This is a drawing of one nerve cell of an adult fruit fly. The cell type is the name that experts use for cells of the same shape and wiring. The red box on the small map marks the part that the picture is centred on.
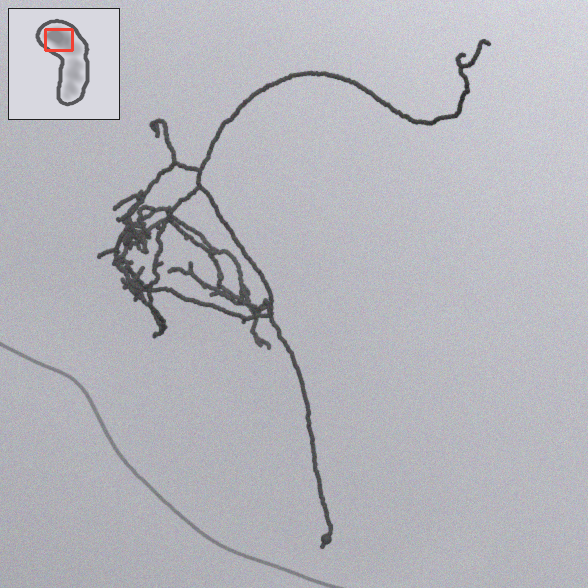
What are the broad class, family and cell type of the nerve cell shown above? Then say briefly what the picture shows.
It is a central-brain intrinsic neuron. Its family is hemilineage SMPpv2_dorsal. Its cell type is CB4242. The cell body can be seen at the bottom of the picture. As drawn here it is taller than it is wide.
